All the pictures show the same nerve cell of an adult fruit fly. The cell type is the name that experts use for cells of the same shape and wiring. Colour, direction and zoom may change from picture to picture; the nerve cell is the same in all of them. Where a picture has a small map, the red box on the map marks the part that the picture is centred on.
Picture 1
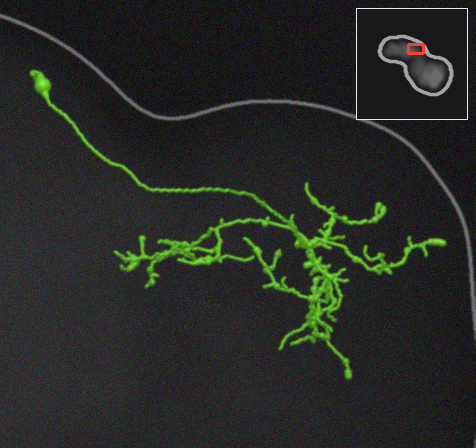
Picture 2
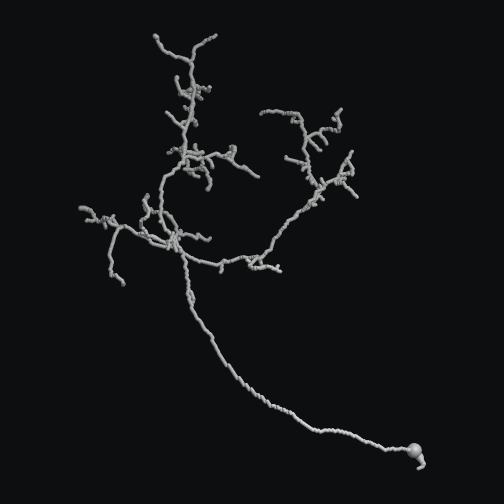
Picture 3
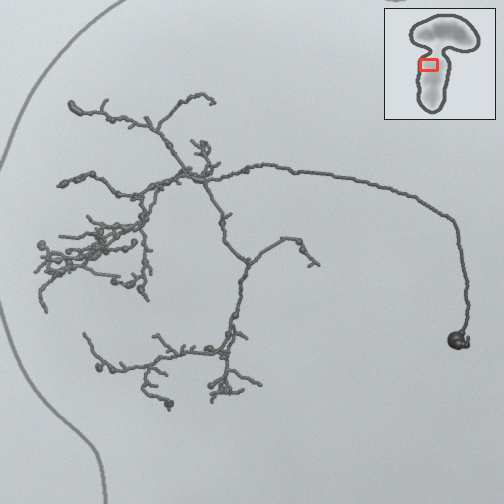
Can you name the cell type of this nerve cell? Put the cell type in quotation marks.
"IN13B087"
